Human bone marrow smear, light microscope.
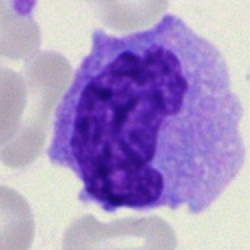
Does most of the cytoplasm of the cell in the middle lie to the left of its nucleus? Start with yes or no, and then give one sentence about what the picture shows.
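No. The nucleus lies toward the left of the cell, leaving a wider band of cytoplasm on the right.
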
